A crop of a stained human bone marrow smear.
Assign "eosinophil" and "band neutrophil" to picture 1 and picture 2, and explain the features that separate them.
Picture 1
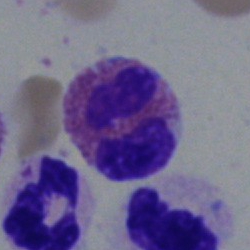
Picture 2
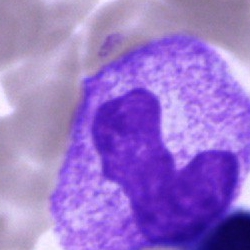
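The first picture is the eosinophil, and the second is the band neutrophil. In the eosinophil, the nucleus is split into two lobes, one sitting above the other, and its chromatin is dark purple and condensed. Its cytoplasm is packed with pink-orange granules. The band neutrophil's nucleus bends into a U instead, with a deep notch opening toward the top, and its chromatin looks dense and dark purple. There's plenty of cytoplasm there, covering more of the cell than the nucleus does, and it's filled with fine lilac-purple granules.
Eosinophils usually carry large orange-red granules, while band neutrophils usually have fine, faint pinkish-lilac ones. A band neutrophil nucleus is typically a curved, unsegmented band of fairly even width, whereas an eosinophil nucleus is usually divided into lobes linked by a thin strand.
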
